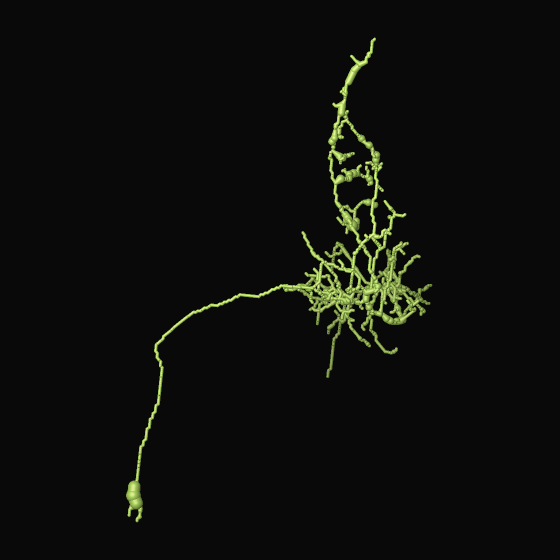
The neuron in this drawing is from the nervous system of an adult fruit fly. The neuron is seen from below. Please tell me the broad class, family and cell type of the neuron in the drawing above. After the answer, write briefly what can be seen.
It is a nerve-cord intrinsic neuron. Its family is hemilineage 14A. It is of cell type IN14A080. The cell body is at the lower left of the picture. Dozens of branch ends can be seen.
